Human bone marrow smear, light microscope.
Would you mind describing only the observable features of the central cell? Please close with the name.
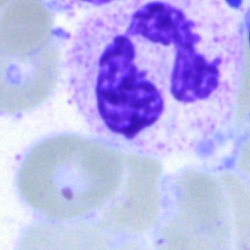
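Of the nuclear limbs, the left is broader than the right. Its chromatin is dark purple and coarsely clumped, with small paler patches. Abundant pale pink cytoplasm surrounds the nucleus on all sides, with fine pink-purple granules scattered throughout. This is a segmented neutrophil.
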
